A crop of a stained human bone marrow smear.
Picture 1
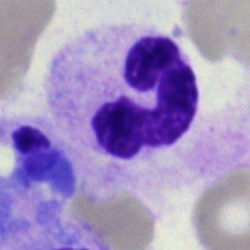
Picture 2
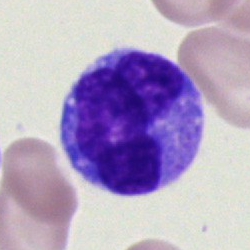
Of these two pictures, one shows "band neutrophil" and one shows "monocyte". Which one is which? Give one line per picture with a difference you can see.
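The cell in picture 1 is a band neutrophil. The cytoplasm is abundant and pale pinkish-lilac.
The cell in picture 2 is a monocyte. The nucleus fills most of the cell, leaving the widest band of cytoplasm on the right.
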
